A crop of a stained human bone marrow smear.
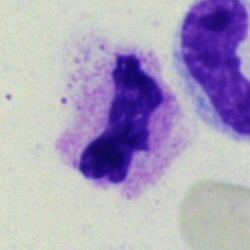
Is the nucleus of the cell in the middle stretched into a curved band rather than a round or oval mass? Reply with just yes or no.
Yes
